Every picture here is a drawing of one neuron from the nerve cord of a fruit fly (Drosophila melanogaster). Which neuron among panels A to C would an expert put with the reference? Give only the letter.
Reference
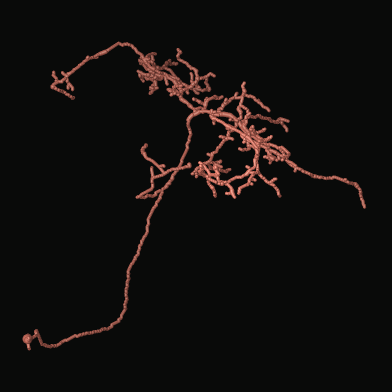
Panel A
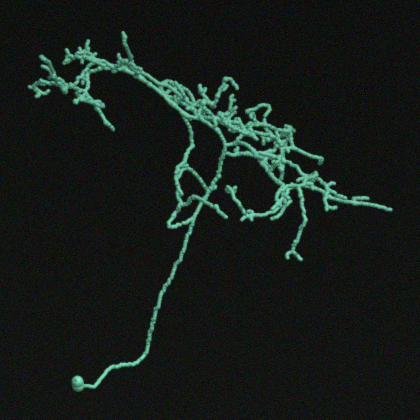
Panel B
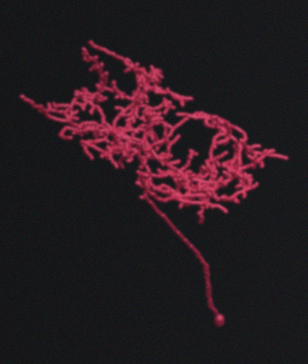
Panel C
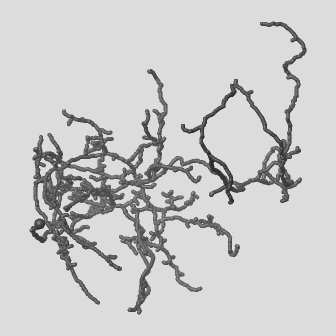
A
